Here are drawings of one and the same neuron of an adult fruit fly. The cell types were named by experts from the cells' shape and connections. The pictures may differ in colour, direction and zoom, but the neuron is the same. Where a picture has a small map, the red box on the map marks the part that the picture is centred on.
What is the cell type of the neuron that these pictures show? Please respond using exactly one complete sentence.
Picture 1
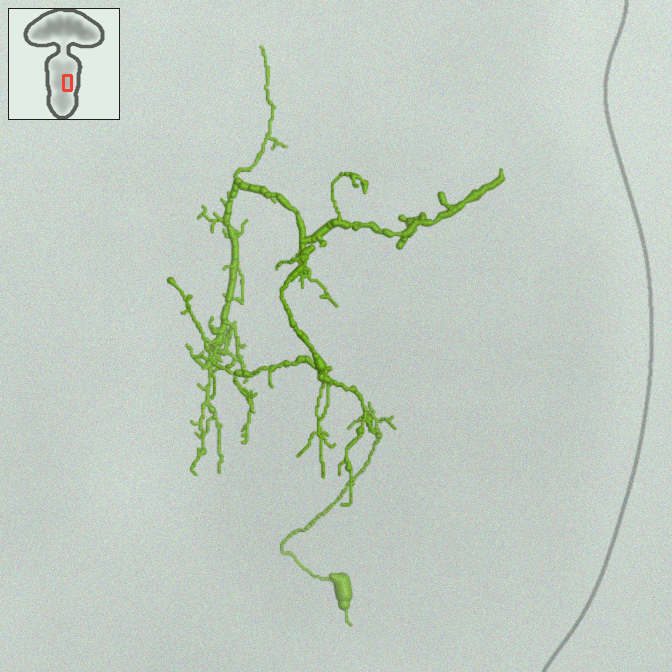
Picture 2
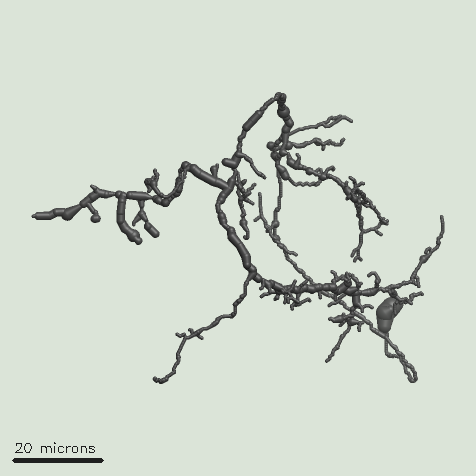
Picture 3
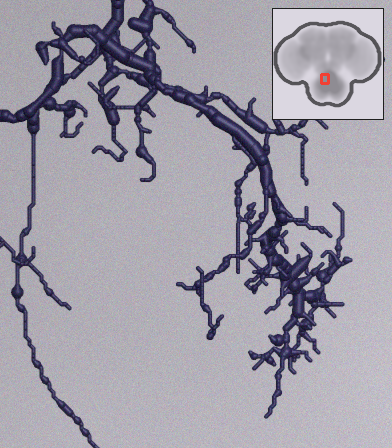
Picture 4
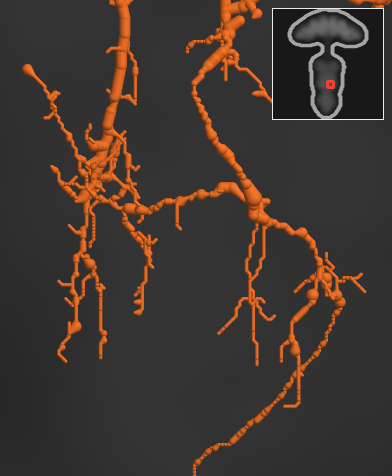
The cell type this neuron represents is IN03B061.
